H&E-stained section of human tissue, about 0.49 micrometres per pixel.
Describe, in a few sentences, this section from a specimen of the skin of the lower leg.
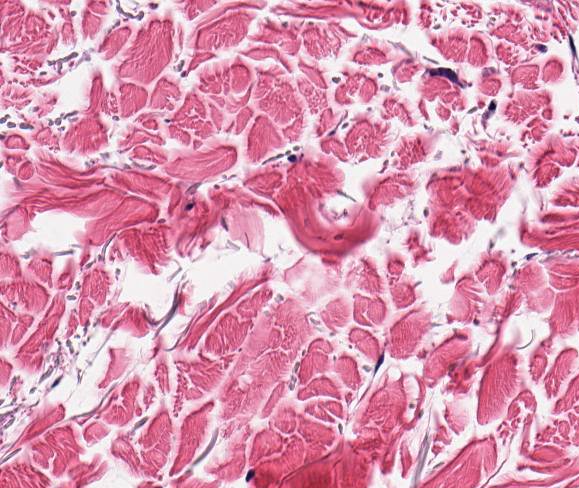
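You've got closely set pink fibre bundles filling the field, most cut across or obliquely, so they show as irregular angular profiles. A few are cut lengthwise and run obliquely, mainly on the left and near the centre. The fibre profiles stain strongly pink, with fine pale cracks inside. Nuclei are sparse, small and dark, mostly elongated, sitting in the spaces between the profiles.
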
